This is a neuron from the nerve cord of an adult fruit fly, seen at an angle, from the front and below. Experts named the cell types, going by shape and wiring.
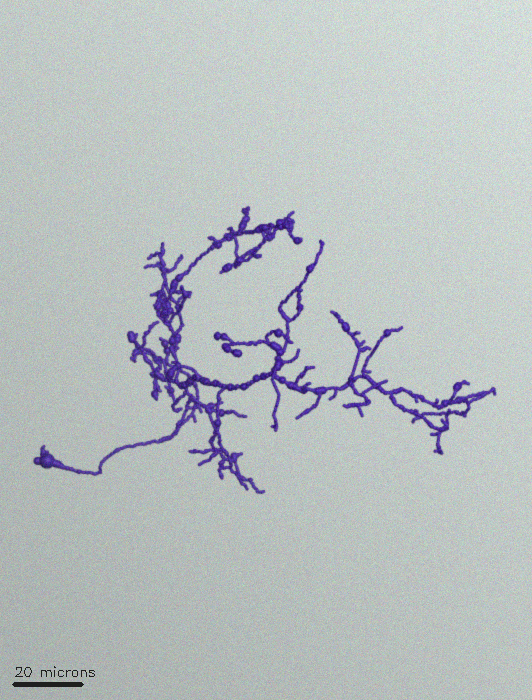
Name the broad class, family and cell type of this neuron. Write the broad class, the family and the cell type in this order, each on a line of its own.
nerve-cord intrinsic neuron
hemilineage 03A
IN03A087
